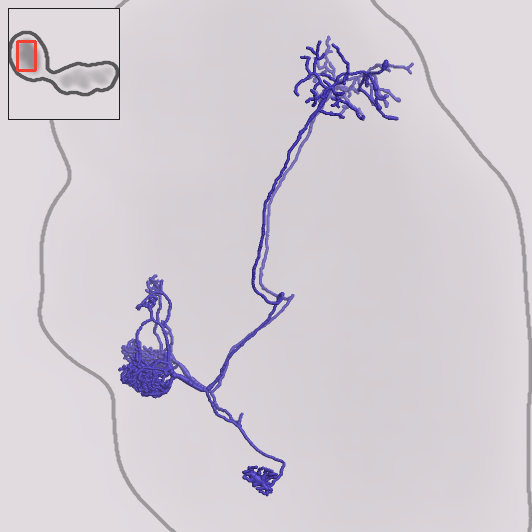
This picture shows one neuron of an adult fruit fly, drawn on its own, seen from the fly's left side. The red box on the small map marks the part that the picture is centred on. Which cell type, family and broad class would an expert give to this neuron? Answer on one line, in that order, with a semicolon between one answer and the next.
V_ilPN; class ALPN; central-brain intrinsic neuron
